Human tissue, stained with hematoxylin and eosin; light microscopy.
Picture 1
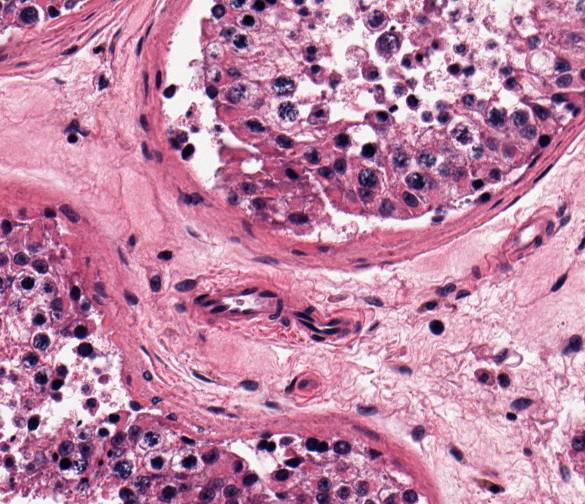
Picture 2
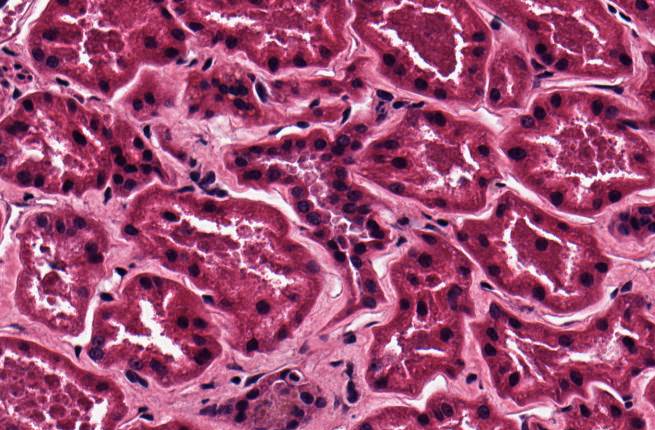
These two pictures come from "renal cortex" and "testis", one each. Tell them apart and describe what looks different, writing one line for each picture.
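Picture 1 shows tissue from the testis. The tubules are filled with many layers of cells rather than a single lining layer.
Picture 2 shows tissue from the renal cortex. Each tubule is lined by a single layer of cuboidal to low columnar cells.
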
